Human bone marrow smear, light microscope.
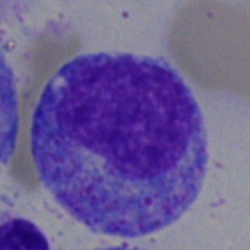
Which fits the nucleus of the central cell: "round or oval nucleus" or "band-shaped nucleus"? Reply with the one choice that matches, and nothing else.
Round or oval nucleus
